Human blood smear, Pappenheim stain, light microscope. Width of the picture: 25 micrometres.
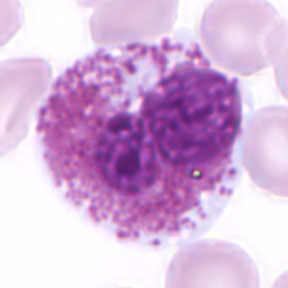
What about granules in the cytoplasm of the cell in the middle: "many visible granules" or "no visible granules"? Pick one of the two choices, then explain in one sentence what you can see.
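Many visible granules. The cytoplasm is packed with coarse, round granules.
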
